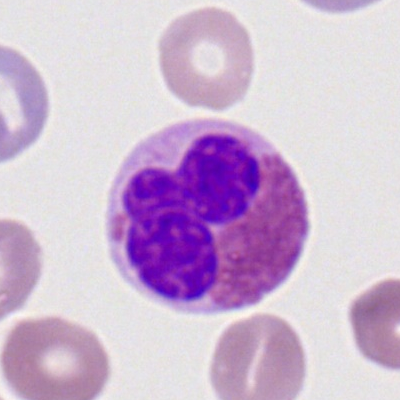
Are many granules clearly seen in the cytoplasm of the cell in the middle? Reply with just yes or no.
Yes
